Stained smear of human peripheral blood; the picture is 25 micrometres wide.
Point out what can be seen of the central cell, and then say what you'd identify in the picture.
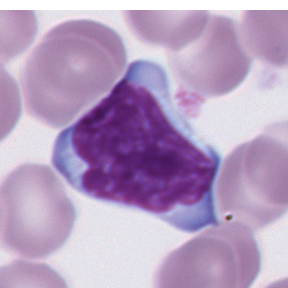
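Looking at the nucleus, its border is irregular and lumpy, notched along the lower left side. The chromatin is dense and coarsely clumped, with small paler gaps between clumps. I see no nucleoli. The cytoplasm is pale blue. So this is a typical lymphocyte.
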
